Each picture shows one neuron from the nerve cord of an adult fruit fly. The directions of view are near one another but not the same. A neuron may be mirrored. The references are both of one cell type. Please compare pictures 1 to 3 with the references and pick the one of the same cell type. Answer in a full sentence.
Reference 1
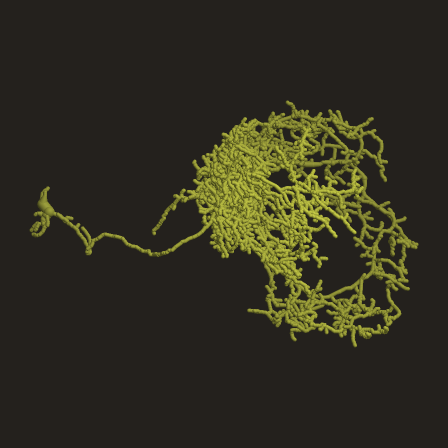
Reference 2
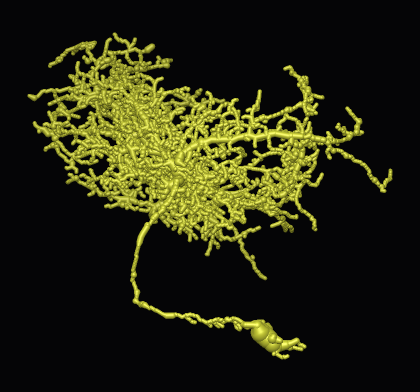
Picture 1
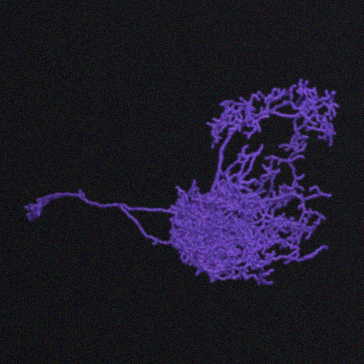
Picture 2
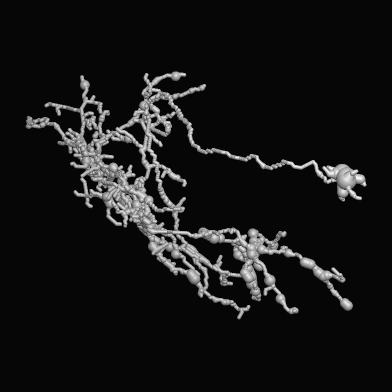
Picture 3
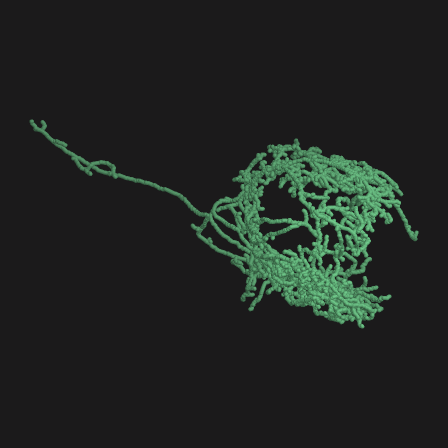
Picture 1 shows a neuron of the same cell type.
